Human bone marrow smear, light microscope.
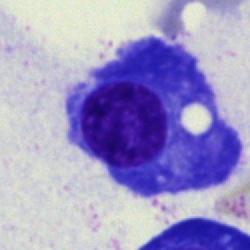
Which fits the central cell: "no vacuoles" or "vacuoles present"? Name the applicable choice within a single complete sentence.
In the cytoplasm of the cell there are one or more clear vacuoles.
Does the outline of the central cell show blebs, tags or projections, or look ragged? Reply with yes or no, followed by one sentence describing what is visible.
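Yes. The cell outline is irregular, with small bumps along its upper border.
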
